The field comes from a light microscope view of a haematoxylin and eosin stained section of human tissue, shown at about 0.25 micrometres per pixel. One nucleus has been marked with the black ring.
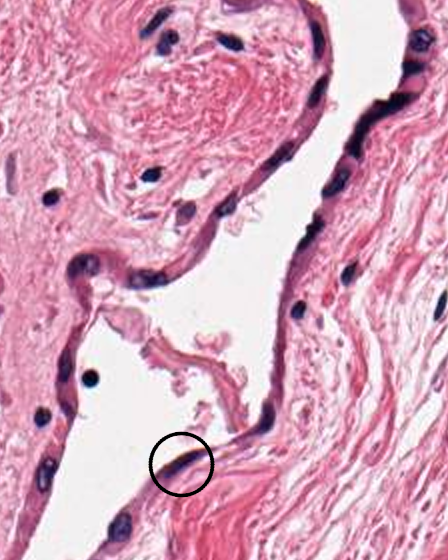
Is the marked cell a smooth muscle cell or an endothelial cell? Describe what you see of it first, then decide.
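The nucleus is flat and long, with tapering ends, stretched along the edge of the lumen. The nucleus is stained dark and evenly, with no inner detail visible. The cytoplasm is only a very thin pale pink strip running on from the nucleus along the surface, with no clear outline. The cell lies in a single thin layer at the border of the open lumen, directly on pink wavy fibres beneath it. The marked cell is an endothelial cell.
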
